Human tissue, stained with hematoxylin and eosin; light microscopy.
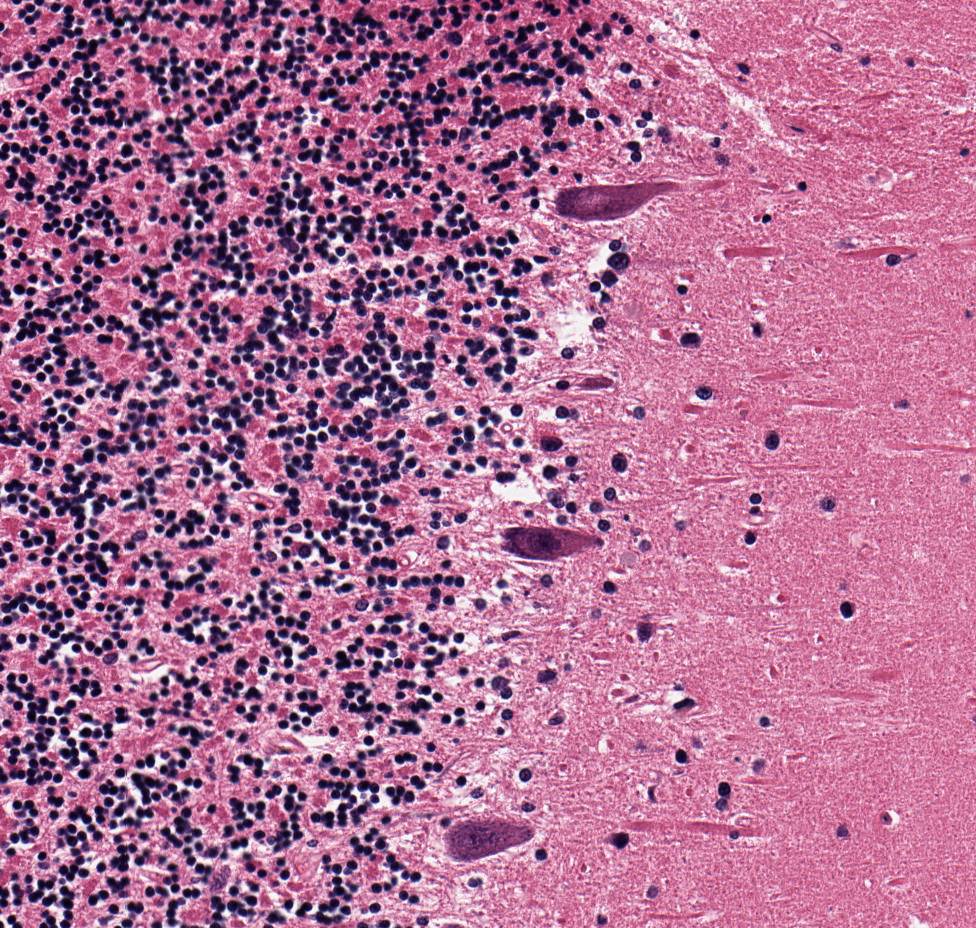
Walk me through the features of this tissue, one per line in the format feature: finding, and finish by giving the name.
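Layout: left half crowded with small dark nuclei; right half pale pink, nuclei scattered
Granule cells: small, round, dark-staining nuclei, hardly any visible cytoplasm
Purkinje cells: abundant purplish cytoplasm, each body tapering toward the pale right zone
Islands: small, pink, cell-free, scattered among granule cell nuclei in the left zone
Identity: cerebellum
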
